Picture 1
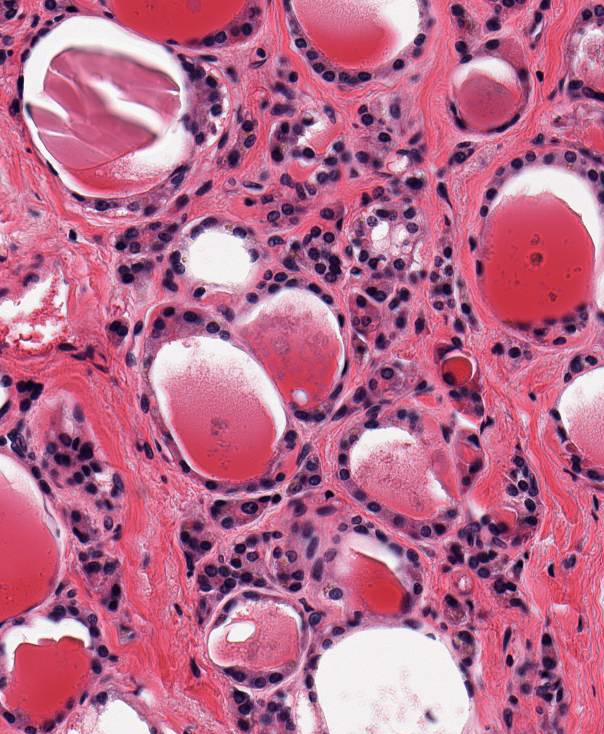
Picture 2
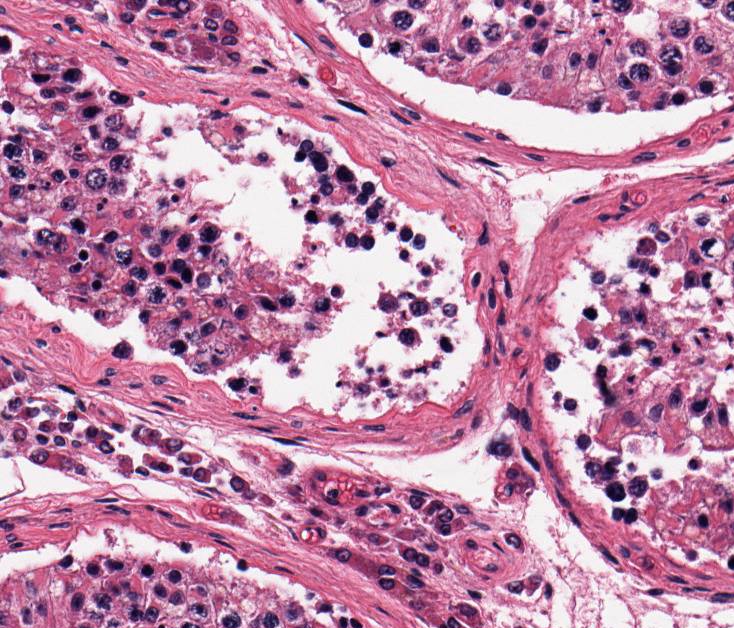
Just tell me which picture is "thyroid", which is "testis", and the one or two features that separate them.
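Right, picture 1 is thyroid and picture 2 is testis. In the thyroid, rounded follicles of widely varying size are scattered across the whole field, most of them filled with homogeneous pink colloid. They are lined by a single layer of flattened to low cuboidal cells with small dark round nuclei. The testis, on the other hand, is made up of several curved tubules cut in cross and oblique section, separated by bands of pink fibrous tissue. Each tubule has a thick, layered pink wall with flattened spindle-shaped nuclei running parallel to its outline, and it is lined by many layers of round cells rather than a single layer. In the lower middle, the tissue between tubules holds a cluster of polygonal cells with abundant pink cytoplasm and round nuclei.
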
